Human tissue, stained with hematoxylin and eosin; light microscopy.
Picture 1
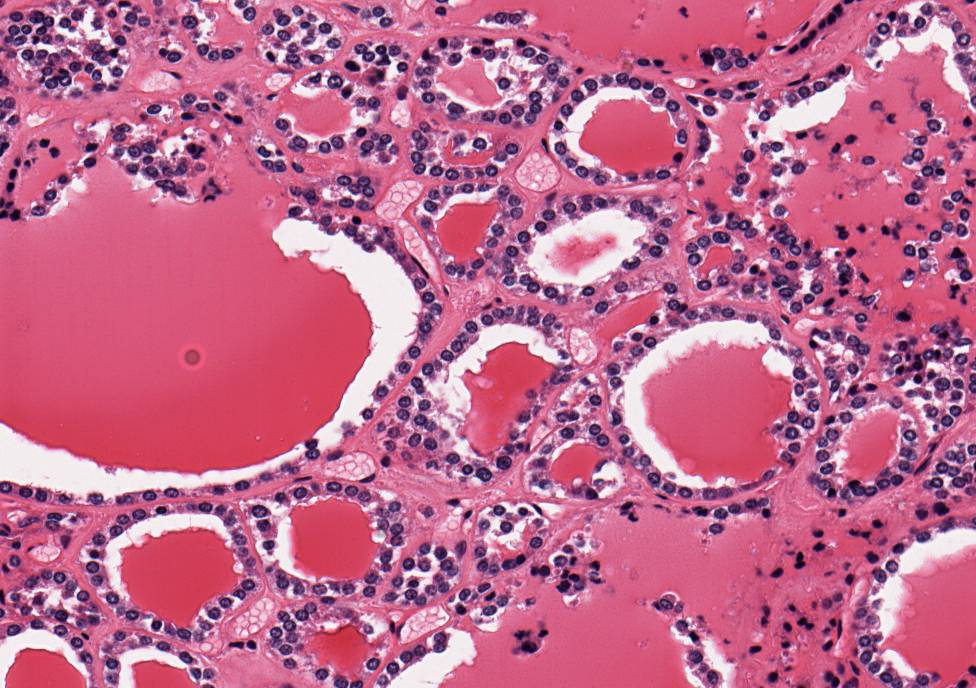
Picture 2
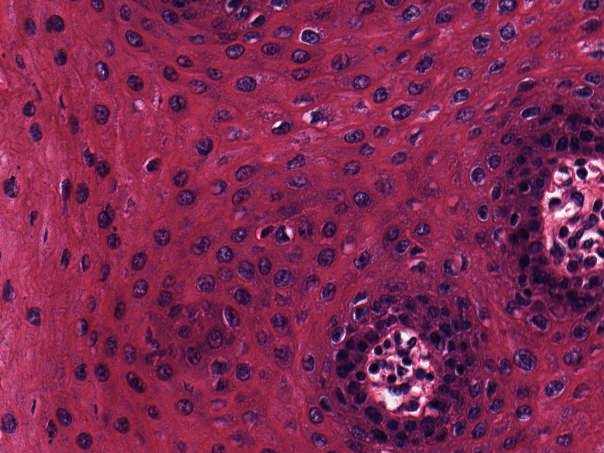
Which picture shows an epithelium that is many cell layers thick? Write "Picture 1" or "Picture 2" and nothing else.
Picture 2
